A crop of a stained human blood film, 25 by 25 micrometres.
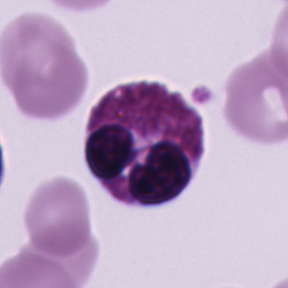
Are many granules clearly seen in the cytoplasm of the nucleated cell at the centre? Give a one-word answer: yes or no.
Yes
